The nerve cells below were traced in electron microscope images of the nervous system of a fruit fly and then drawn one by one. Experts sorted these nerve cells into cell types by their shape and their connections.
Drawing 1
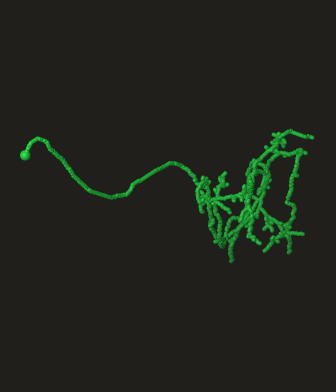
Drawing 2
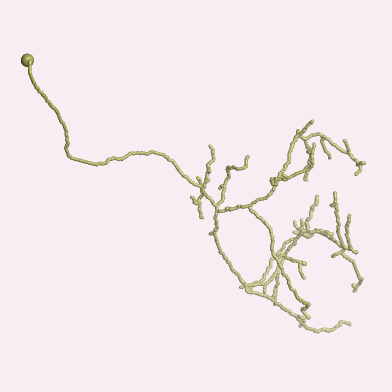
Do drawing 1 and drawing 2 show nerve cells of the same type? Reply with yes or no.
yes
